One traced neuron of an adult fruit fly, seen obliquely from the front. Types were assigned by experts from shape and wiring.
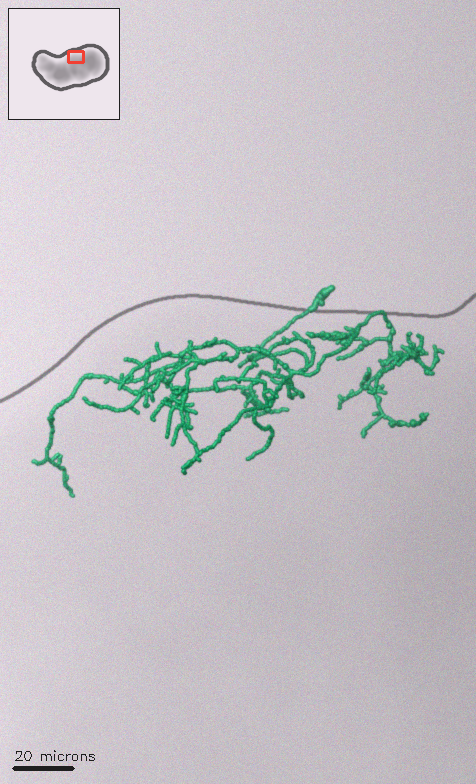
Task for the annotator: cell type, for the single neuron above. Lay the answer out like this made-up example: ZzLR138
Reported: CB2040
